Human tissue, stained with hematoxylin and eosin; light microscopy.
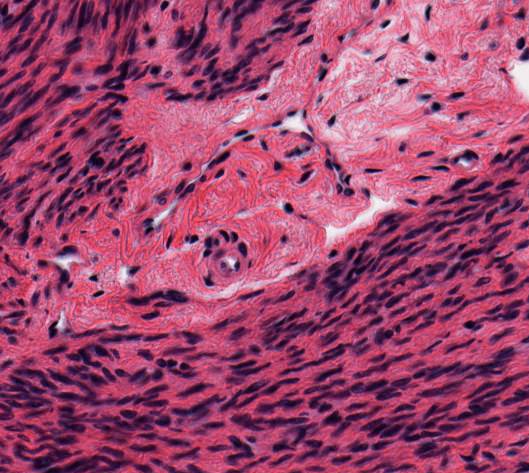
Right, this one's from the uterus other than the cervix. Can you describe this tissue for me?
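Densely cellular areas occupy the lower half and upper left; a paler, sparsely cellular zone occupies the upper centre and upper right. In the dense areas, spindle cells lie in closely packed, streaming fascicles. The pale zone consists of wavy pink collagen fibres with only scattered small nuclei. A small vessel with a round lumen and a cuff of cells lies in the pale zone near the centre of the field.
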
